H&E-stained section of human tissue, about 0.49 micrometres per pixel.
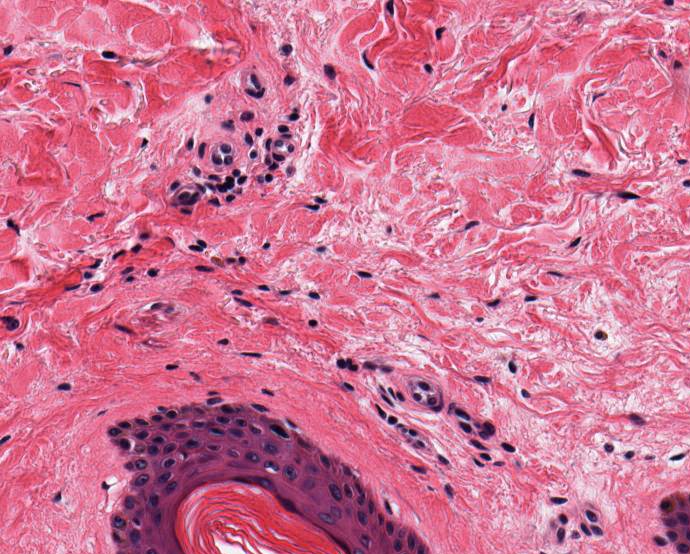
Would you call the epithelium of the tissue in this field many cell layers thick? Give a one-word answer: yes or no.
Yes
